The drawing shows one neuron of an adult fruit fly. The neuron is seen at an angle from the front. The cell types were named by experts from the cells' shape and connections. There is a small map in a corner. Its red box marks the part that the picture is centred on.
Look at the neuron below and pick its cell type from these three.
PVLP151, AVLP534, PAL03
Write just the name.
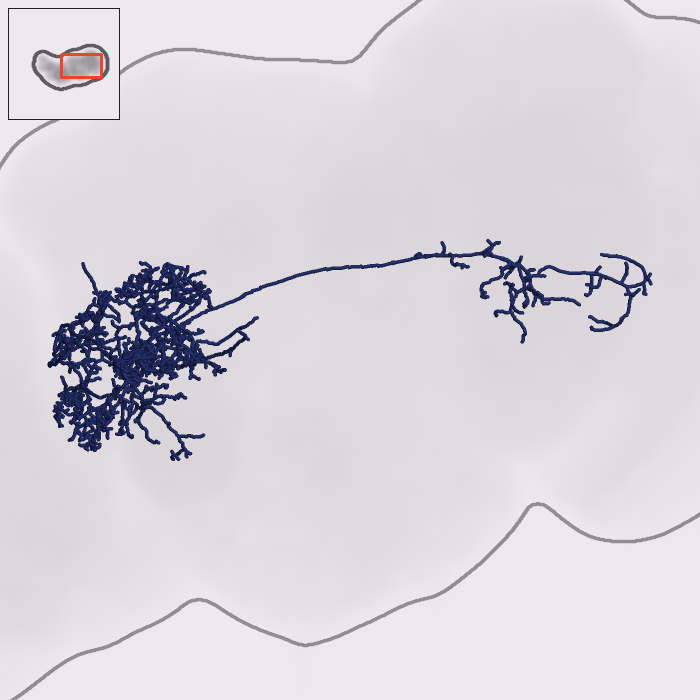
PVLP151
